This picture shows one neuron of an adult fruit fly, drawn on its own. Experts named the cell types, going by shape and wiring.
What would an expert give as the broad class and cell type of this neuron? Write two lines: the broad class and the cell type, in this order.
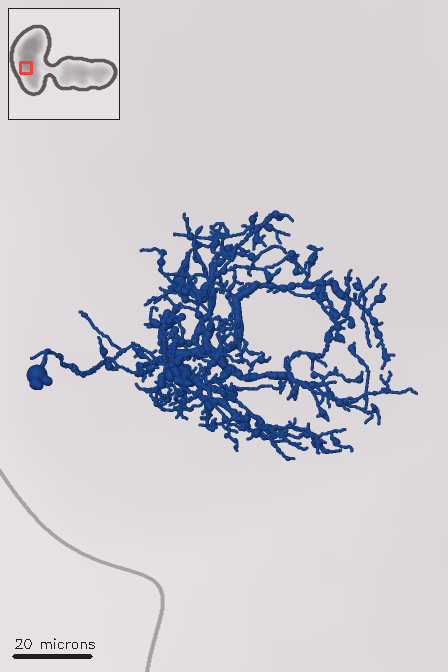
central-brain intrinsic neuron
GNG462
